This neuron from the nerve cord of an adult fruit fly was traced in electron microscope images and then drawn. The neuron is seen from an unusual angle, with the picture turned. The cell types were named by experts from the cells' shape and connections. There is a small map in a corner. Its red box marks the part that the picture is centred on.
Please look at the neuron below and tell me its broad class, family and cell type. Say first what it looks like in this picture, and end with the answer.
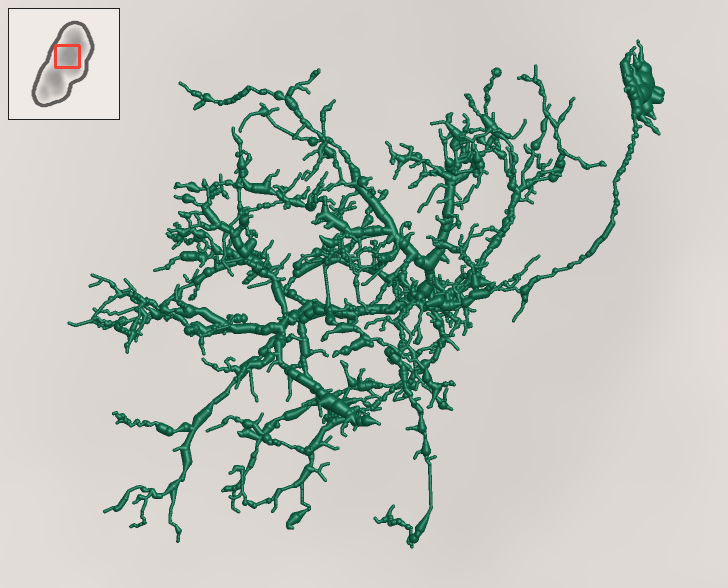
The picture shows more than a hundred branch ends. As drawn here it is about as wide as it is tall. This is a nerve-cord intrinsic neuron. Its family is hemilineage 13A. Its cell type is IN13A009.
